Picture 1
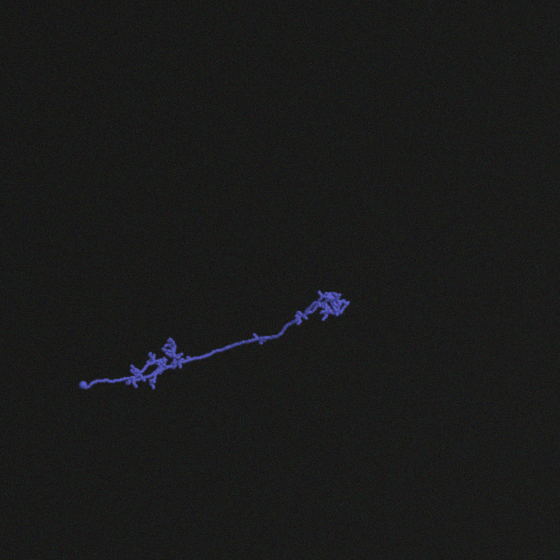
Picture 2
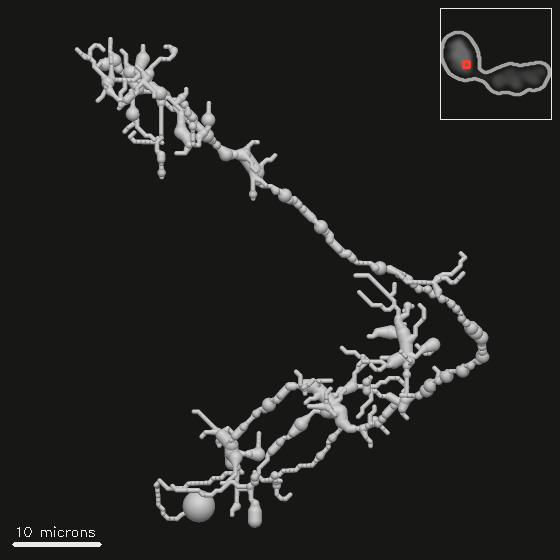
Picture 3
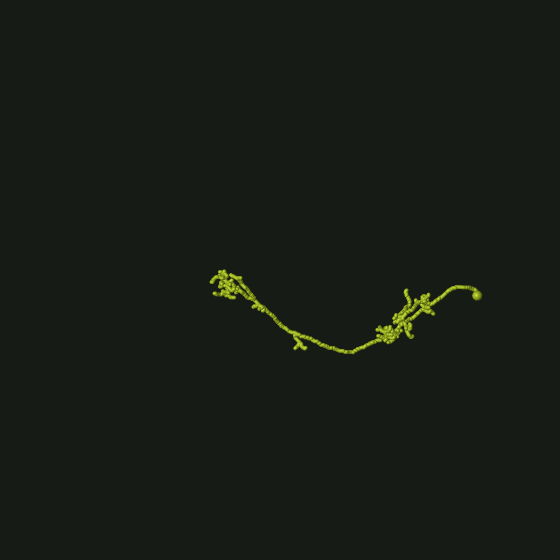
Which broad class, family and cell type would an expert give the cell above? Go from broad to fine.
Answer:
optic-lobe intrinsic neuron; Tm; Tm5Y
